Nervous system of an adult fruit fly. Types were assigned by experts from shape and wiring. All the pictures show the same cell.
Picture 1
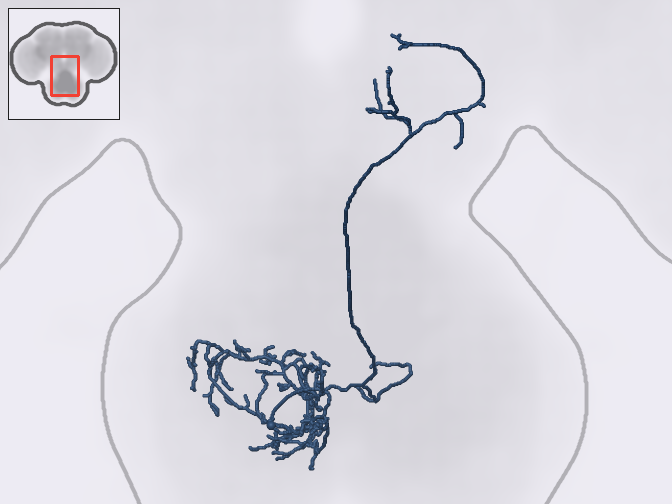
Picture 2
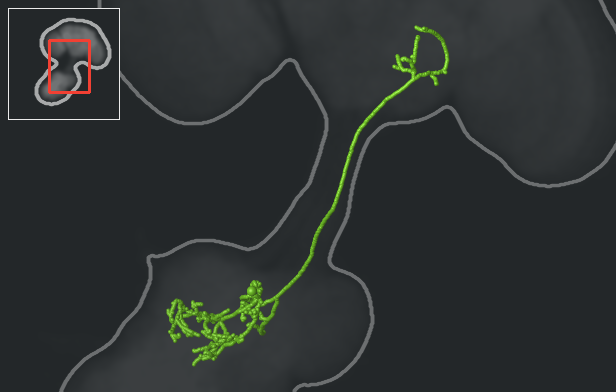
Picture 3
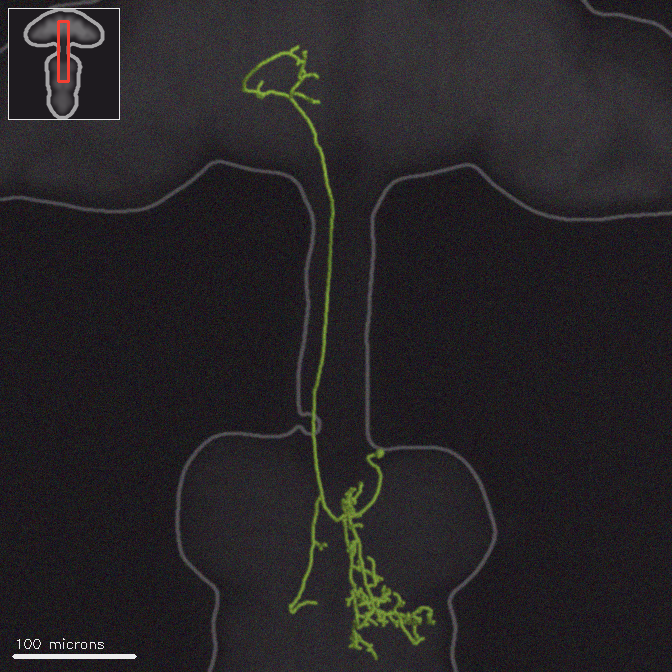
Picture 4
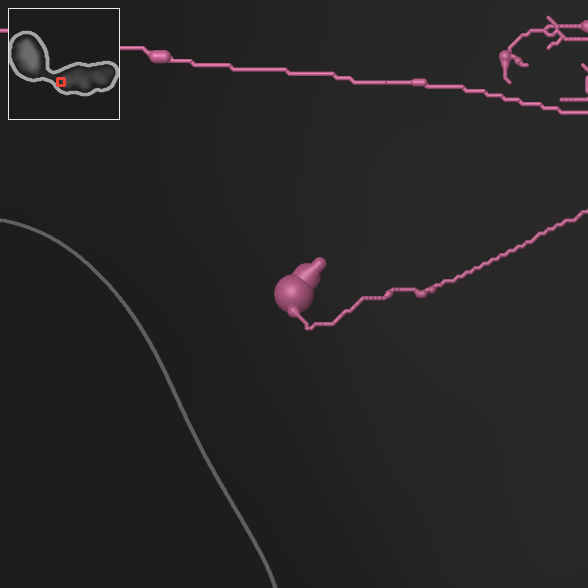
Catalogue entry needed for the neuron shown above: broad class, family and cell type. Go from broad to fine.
ascending neuron; hemilineage 08B; AN08B089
